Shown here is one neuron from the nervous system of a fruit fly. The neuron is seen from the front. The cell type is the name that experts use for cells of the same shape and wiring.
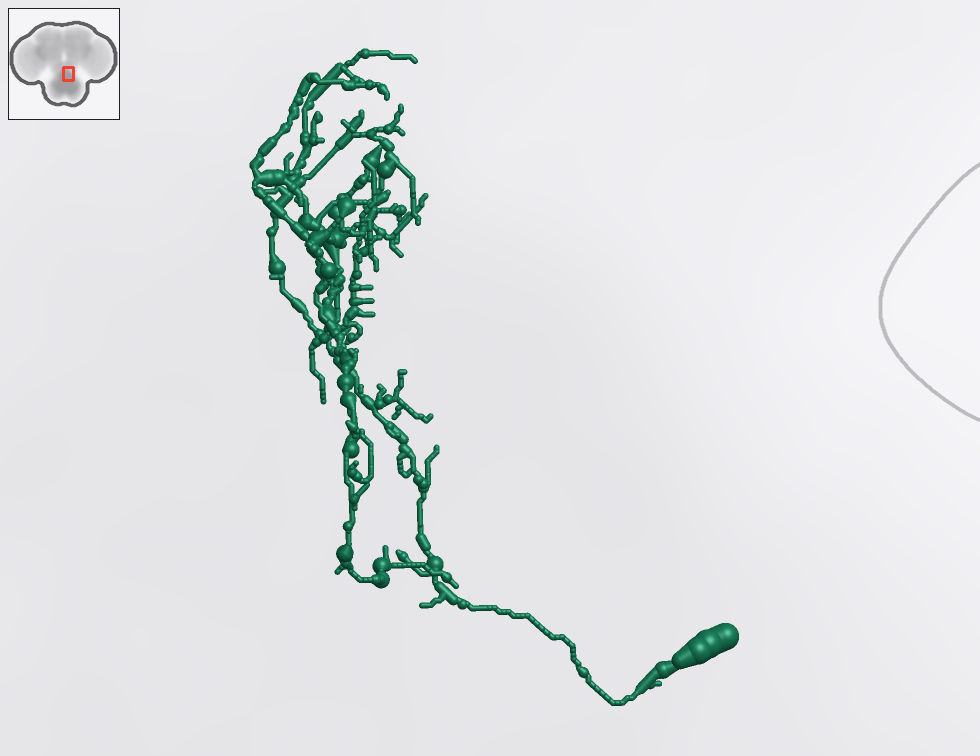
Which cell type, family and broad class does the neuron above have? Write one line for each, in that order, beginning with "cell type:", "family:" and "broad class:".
cell type: IN02A064
family: hemilineage 02A
broad class: nerve-cord intrinsic neuron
